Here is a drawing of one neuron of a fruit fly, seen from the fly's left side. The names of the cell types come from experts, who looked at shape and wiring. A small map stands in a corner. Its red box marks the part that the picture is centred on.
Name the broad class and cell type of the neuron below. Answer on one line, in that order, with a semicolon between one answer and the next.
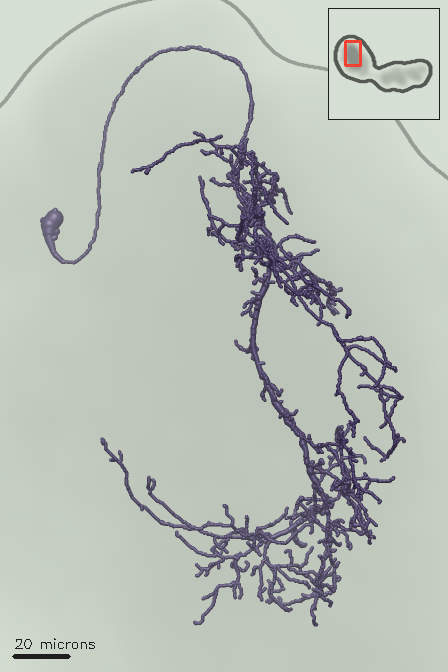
central-brain intrinsic neuron; CL007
